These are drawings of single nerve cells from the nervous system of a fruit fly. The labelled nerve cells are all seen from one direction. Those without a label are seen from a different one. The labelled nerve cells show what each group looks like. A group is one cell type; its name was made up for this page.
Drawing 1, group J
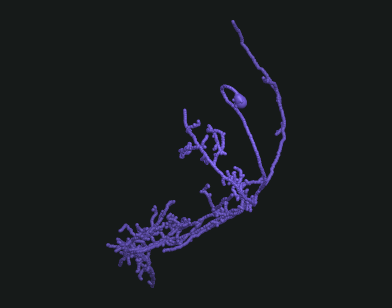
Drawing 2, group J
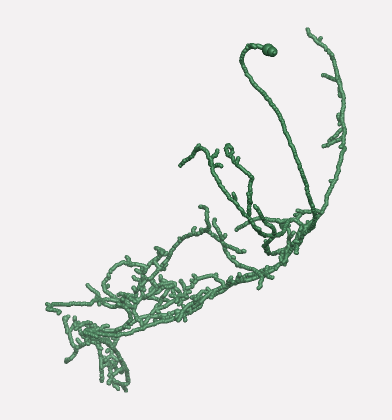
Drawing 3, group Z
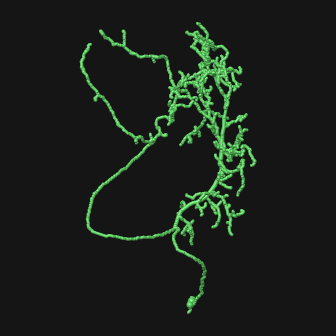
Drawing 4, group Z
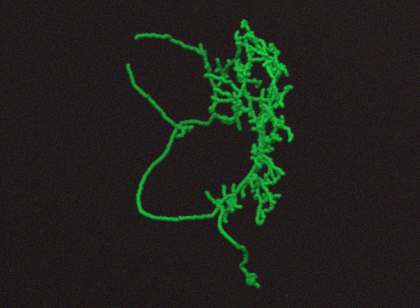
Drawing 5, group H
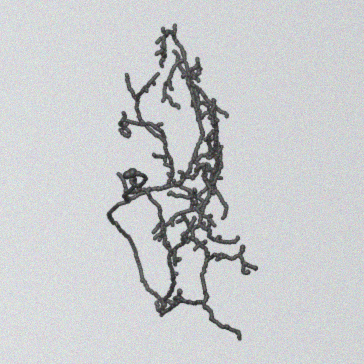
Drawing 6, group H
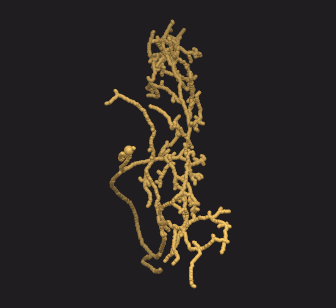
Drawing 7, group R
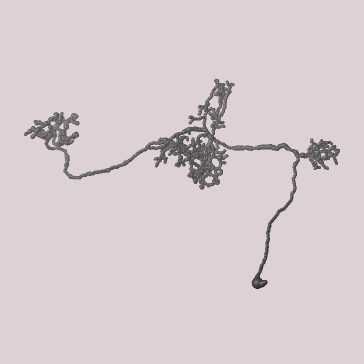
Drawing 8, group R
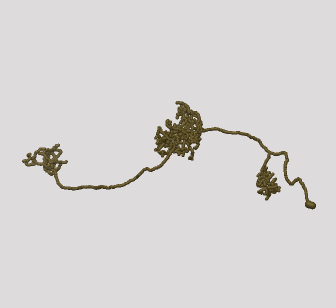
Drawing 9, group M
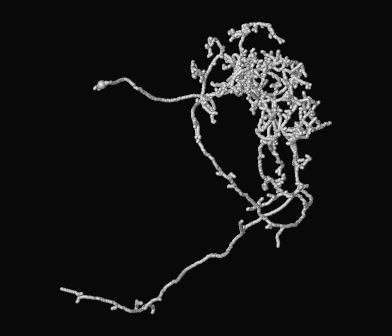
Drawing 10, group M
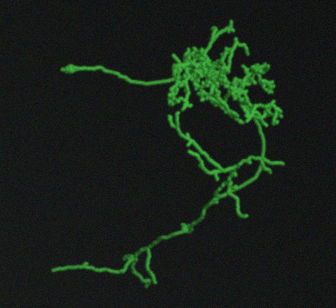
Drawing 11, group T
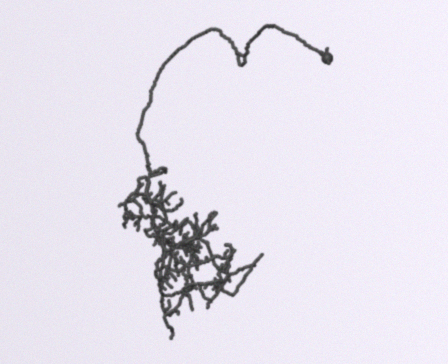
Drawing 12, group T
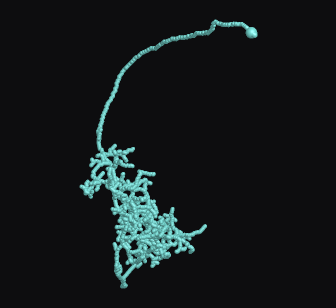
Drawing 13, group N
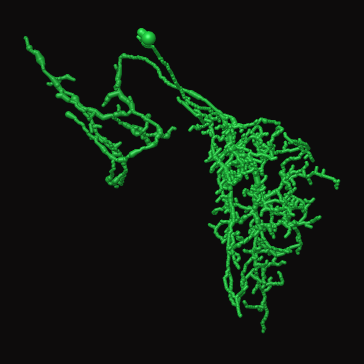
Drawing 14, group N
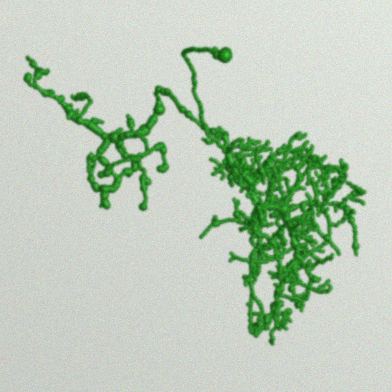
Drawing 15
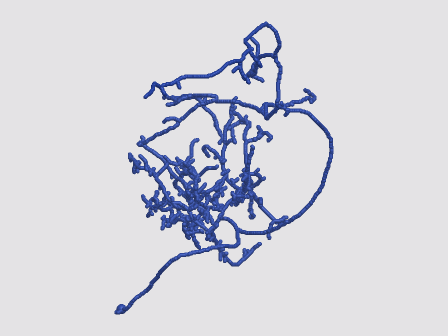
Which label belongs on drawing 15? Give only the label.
group M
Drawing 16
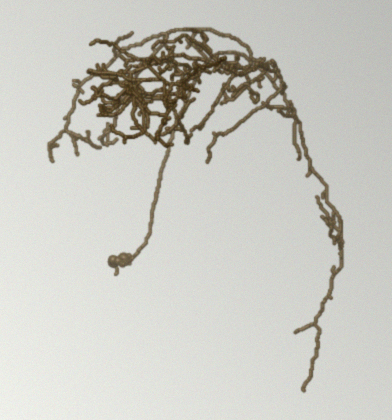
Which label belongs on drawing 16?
group J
